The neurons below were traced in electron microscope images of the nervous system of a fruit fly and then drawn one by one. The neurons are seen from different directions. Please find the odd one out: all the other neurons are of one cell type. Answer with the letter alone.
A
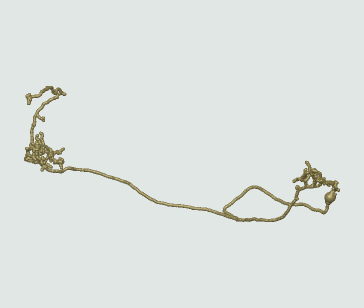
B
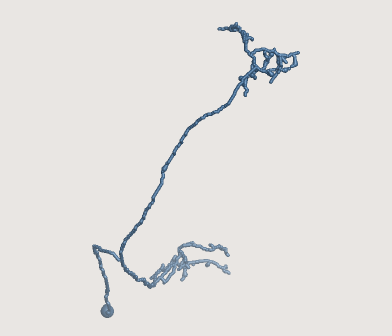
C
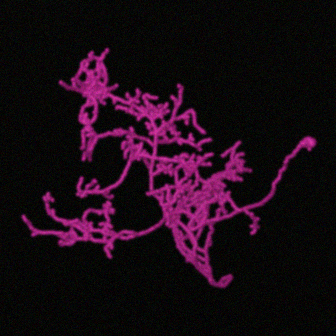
C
